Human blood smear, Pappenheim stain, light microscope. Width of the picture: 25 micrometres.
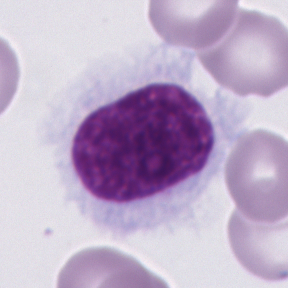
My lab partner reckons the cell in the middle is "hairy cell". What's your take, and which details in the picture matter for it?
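Yes, I'd keep hairy cell here, over typical lymphocyte. What catches my eye first are the fine hair-like projections fringing the cytoplasm around the whole circumference of the cell.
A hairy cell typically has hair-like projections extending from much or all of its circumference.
Then there is a broad rim of pale greyish blue cytoplasm on every side of the nucleus.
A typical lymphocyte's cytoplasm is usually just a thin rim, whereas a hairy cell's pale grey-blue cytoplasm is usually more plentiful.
So the cytoplasm, too, speaks for hairy cell and against typical lymphocyte.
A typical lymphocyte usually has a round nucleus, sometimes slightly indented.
This nucleus is oval, about 12 by 9 micrometres, with a smooth outline and no notch or fold, which sits less easily with typical lymphocyte.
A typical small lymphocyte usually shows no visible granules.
No granules are visible here, nor any vacuoles, so that detail doesn't separate the two.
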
